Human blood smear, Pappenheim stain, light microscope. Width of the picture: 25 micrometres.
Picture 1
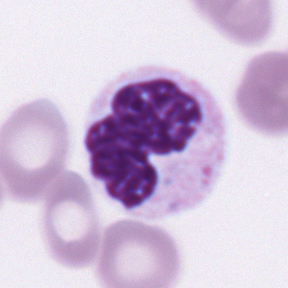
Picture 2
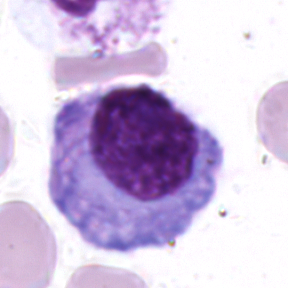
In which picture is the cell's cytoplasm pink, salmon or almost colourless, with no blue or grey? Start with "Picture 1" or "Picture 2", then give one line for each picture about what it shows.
Picture 1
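Picture 1: The cytoplasm is pale pink.
Picture 2: The cytoplasm is abundant and stained blue.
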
